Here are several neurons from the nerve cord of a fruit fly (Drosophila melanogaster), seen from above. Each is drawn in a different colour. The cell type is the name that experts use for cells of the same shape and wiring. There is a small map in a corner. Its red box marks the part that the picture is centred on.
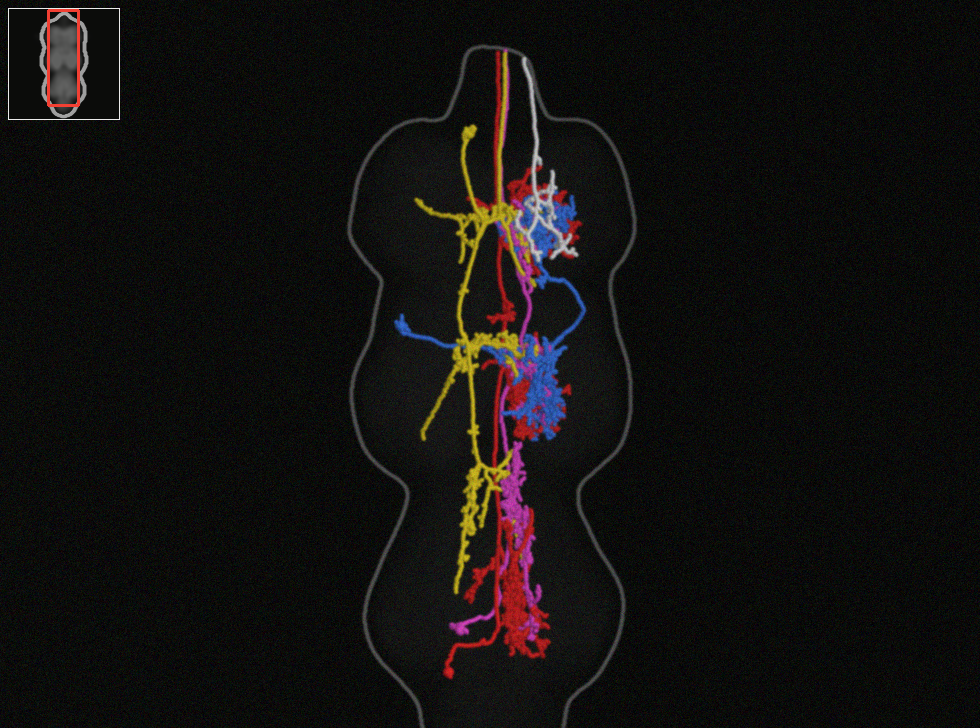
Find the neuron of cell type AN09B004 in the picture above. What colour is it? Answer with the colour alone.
red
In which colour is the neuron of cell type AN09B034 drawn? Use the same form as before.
magenta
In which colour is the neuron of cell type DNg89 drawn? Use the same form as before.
white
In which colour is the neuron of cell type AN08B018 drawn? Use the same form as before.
yellow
